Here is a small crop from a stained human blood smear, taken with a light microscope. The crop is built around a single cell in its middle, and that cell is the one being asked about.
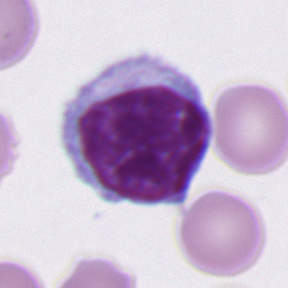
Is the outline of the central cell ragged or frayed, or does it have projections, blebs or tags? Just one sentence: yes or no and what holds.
Yes, the outline of the cell is rough.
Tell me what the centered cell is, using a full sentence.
Occupying the centre of the crop is a lymphocyte.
